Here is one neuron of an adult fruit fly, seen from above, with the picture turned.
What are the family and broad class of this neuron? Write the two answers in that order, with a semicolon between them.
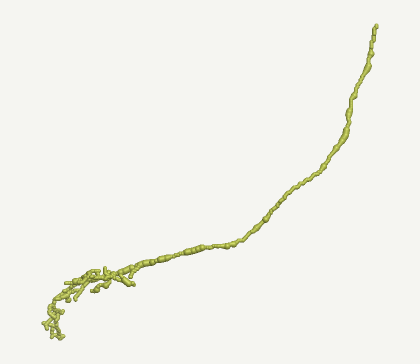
class mechanosensory tactile; sensory neuron entering the nerve cord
